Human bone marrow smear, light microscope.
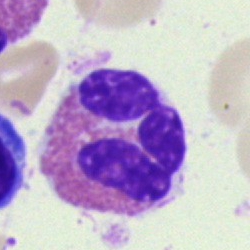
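Eosinophil in a stained human bone marrow smear, the cell in the middle. Its outline is roughly round, and its chromatin is dense and dark purple, with no nucleoli visible in the nuclear lobes. The eosinophil's cytoplasm is pink rather than blue.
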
